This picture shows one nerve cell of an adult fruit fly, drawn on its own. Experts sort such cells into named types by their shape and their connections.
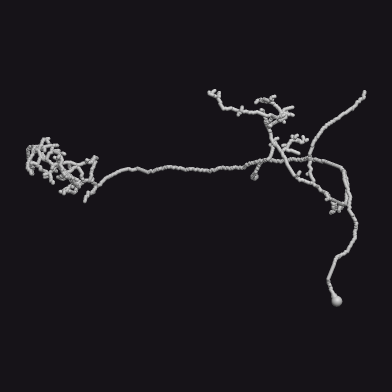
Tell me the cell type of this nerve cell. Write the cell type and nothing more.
AOTU058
